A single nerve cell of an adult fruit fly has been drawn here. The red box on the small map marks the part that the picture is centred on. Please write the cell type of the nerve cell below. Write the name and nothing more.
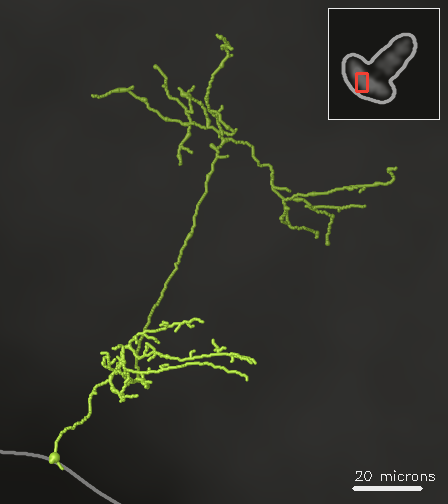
SMP730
